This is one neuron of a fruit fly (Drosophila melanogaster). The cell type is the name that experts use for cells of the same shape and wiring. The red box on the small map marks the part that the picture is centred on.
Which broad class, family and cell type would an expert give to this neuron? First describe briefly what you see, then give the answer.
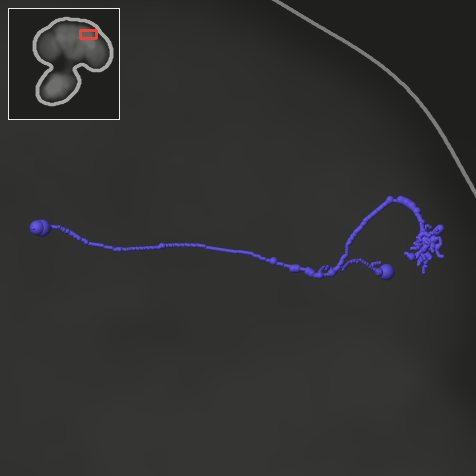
The cell body can be seen on the right of the picture. As drawn here it is more than twice as wide as it is tall. It is a central-brain intrinsic neuron. Its family is hemilineage AOTUv3_dorsal. The cell type is TuBu07.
